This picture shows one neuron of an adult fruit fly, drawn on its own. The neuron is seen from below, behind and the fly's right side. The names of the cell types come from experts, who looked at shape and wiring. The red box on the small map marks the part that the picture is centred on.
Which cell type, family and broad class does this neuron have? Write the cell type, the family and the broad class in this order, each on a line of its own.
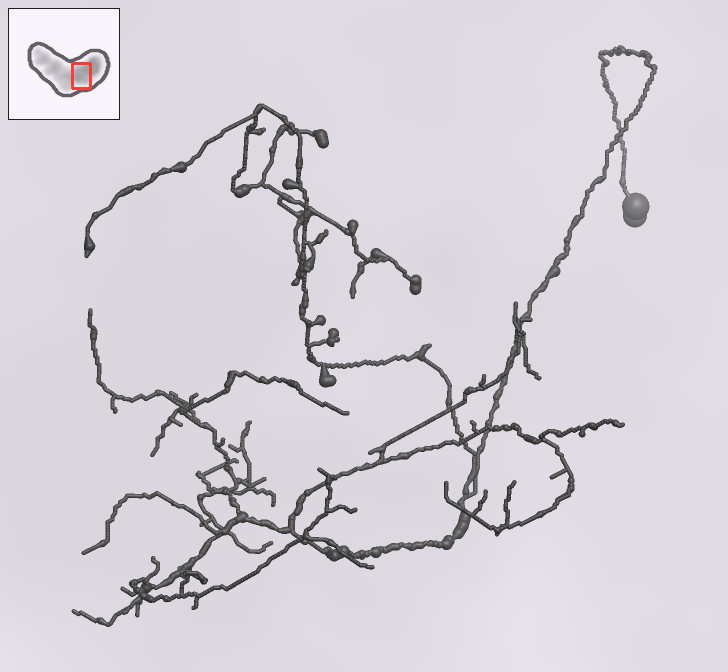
SAD007
hemilineage WEDd1
central-brain intrinsic neuron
